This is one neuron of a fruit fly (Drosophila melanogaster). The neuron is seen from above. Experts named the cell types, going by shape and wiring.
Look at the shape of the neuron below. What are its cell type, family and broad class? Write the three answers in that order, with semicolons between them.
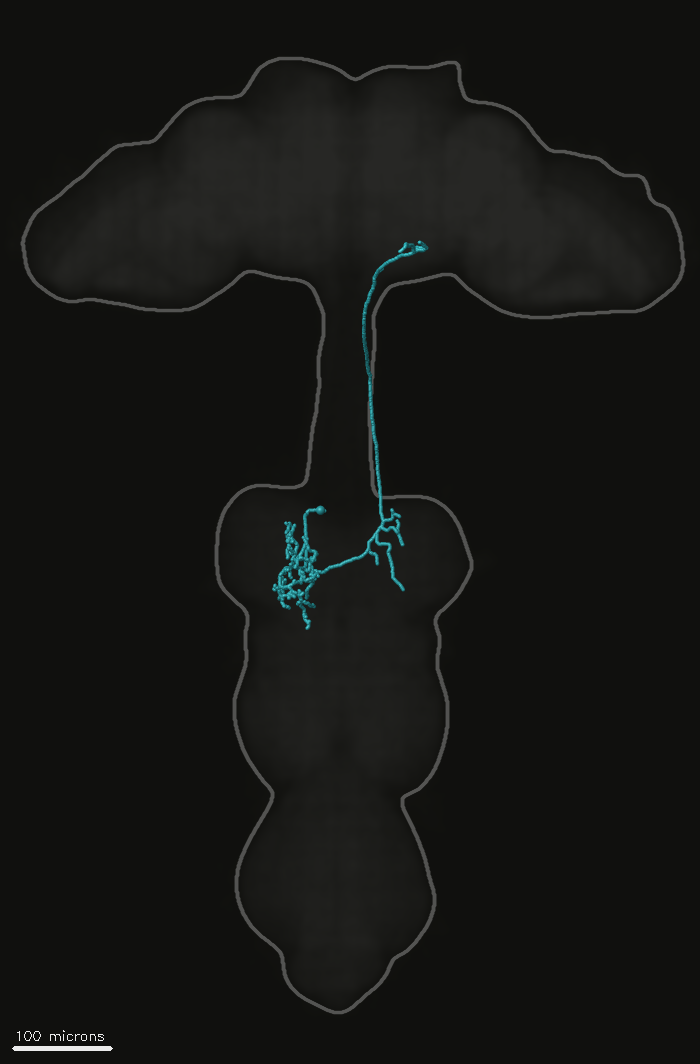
AN07B071_d; hemilineage 07B; ascending neuron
